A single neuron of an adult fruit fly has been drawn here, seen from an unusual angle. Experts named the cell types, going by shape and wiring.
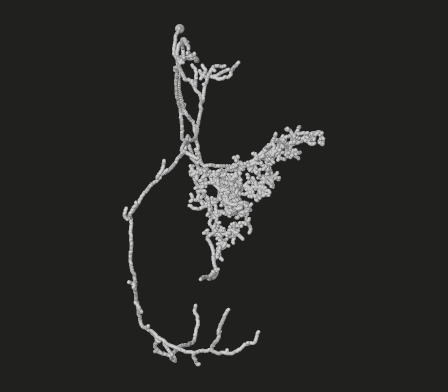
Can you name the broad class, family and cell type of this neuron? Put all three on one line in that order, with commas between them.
central-brain intrinsic neuron, hemilineage LHp2, WED092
